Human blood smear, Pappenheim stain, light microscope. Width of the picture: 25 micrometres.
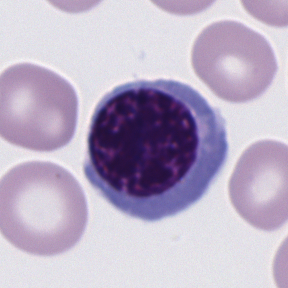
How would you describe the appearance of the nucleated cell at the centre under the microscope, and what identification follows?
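Measuring about 13 micrometres across, the cell is roughly 1.75 times as wide as a red cell lying whole in the picture. Its nucleus is round in outline, about 9 micrometres across, and fills about 60% of the cell's area. The nucleus lies off-centre towards the upper left, so the widest band of cytoplasm is on the right. The chromatin is dark purple and coarsely clumped, with small paler gaps between the clumps, and no nucleolus can be seen. No projections are present on the cell surface. The cell is a normoblast.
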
